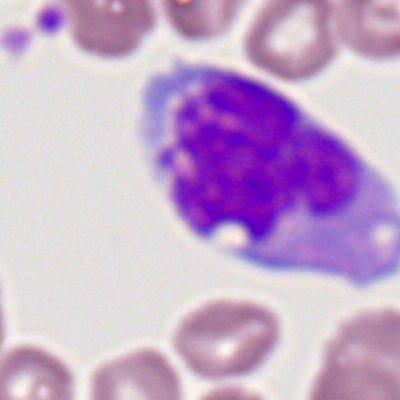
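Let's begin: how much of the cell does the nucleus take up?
Most of it, and the nucleus is deep purple, with coarse chromatin clumped into darker patches.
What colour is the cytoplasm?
Pale blue to lavender.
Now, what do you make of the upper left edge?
It is ragged and frayed rather than smooth.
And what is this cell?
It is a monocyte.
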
